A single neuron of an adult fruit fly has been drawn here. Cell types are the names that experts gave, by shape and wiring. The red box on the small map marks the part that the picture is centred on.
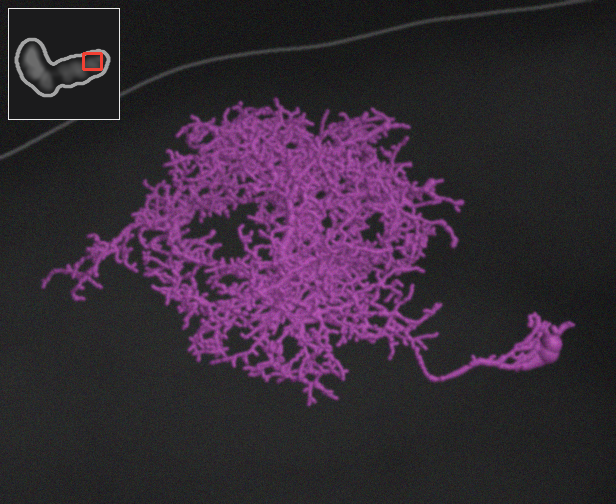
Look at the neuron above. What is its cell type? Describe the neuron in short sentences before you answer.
It lies in the nerve cord. More than a hundred branch ends can be seen. This is a nerve-cord intrinsic neuron. Its cell type is IN13A001.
